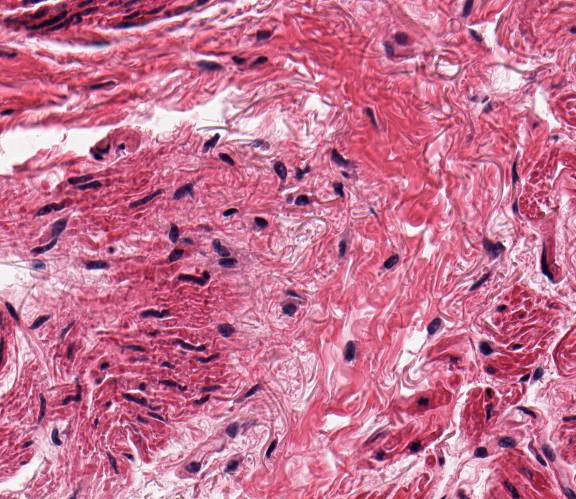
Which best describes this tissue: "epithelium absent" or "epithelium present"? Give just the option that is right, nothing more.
Epithelium absent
